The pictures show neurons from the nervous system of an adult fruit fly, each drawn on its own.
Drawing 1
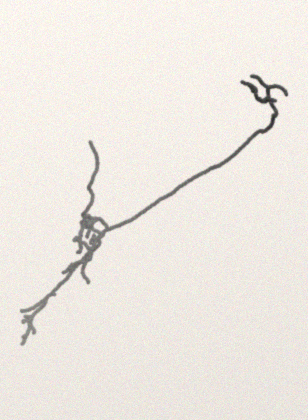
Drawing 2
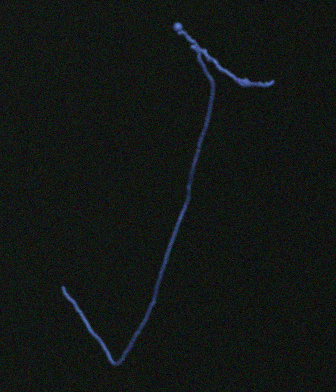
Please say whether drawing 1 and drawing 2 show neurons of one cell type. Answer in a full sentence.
They are of different cell types.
